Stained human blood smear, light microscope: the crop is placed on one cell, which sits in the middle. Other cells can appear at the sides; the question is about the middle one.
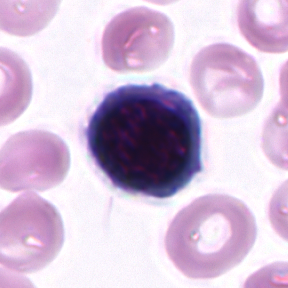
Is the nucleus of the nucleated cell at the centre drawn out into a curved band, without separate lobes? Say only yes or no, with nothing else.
No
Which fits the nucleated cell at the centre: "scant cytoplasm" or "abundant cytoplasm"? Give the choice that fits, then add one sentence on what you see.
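Scant cytoplasm. The cytoplasm is only a very thin rim that is scarcely visible around the nucleus.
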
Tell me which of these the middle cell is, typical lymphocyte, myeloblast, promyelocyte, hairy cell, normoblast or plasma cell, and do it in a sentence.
In the middle of this smear crop is a normoblast.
